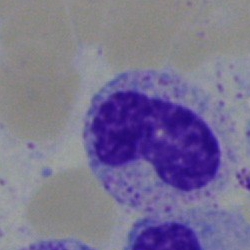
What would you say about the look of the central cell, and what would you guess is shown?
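Nucleus: kidney-shaped, with a single indentation on its lower side. Chromatin: dark purple, with a mottled, somewhat clumped texture. Cytoplasm: pale greyish-blue, with small purple granules scattered through it. The cell is a band neutrophil.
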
